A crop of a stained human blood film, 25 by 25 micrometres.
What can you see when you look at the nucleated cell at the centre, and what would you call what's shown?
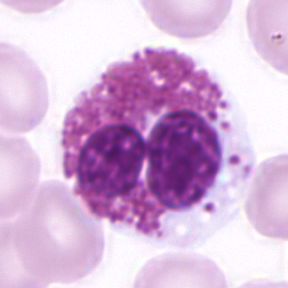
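Looking at the nucleated cell at the centre, its outline seems roughly round. The chromatin is dense and dark purple. Granules crowd above and to the left of the nucleus, while the lower right has only sparse granules. Where there are no granules, the cytoplasm looks pale, nearly colourless. So this is an eosinophil.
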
